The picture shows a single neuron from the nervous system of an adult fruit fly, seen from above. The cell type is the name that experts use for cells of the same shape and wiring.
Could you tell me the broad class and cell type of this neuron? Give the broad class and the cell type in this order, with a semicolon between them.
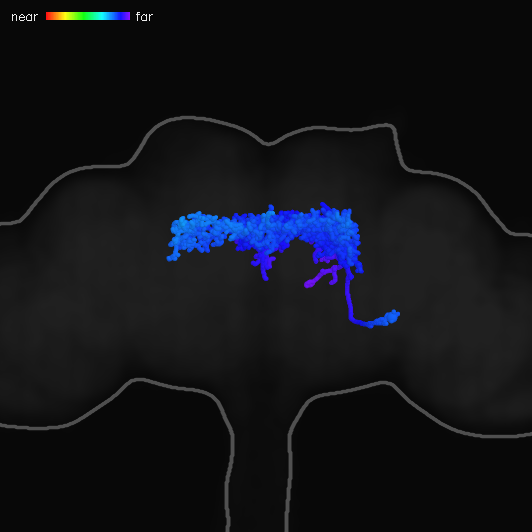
central-brain intrinsic neuron; GNG017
